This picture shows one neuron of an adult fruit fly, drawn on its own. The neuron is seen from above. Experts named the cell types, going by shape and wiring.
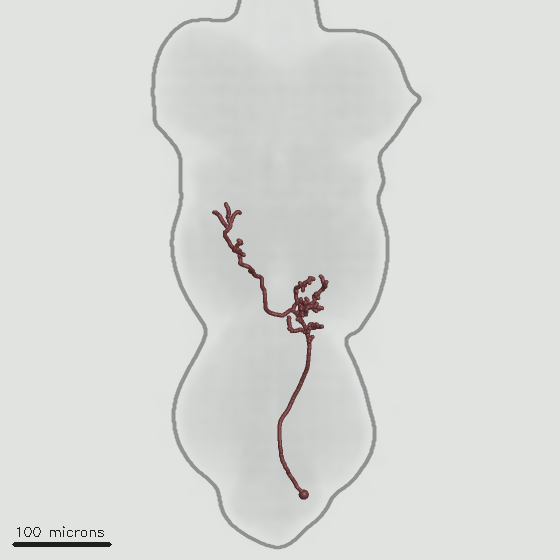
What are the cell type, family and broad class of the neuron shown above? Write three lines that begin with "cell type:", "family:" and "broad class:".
cell type: IN06A137
family: hemilineage 06A
broad class: nerve-cord intrinsic neuron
